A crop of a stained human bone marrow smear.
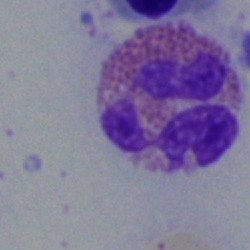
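Eosinophil at the centre of the field: see how its nucleus is segmented into separate lobes, with dense, dark purple chromatin. Around those lobes lies plentiful cytoplasm, and it is packed with pink granules.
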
